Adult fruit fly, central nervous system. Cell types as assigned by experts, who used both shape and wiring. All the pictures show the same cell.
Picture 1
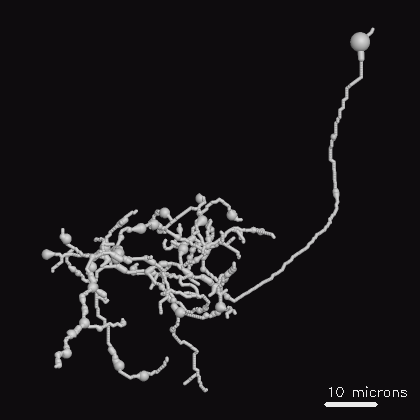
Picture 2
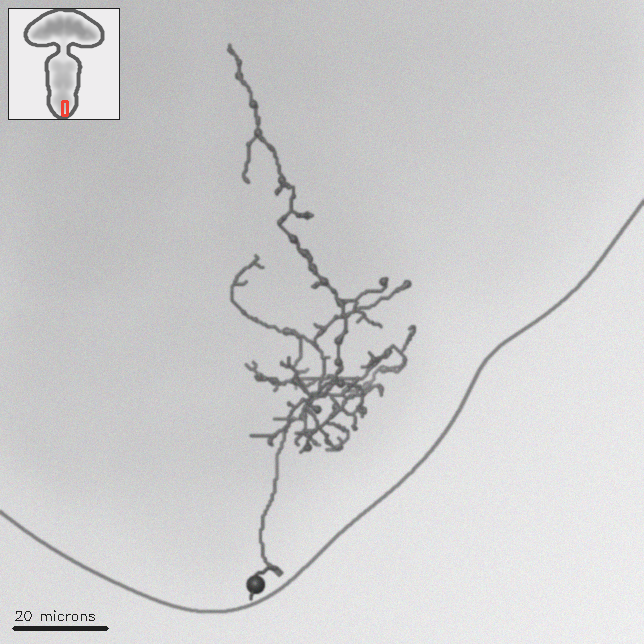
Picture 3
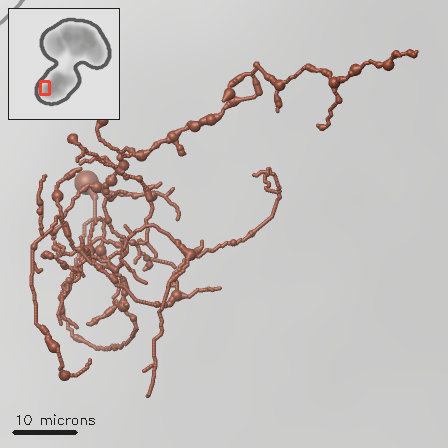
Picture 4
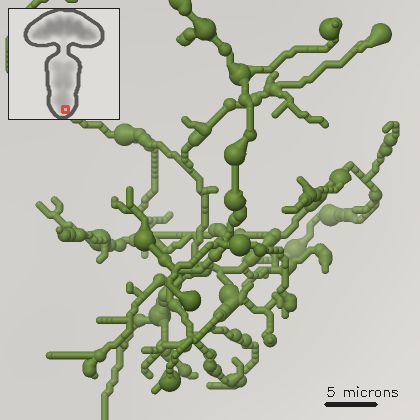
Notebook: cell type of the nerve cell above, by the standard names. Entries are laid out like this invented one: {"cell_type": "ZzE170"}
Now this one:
{"cell_type": "INXXX454"}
